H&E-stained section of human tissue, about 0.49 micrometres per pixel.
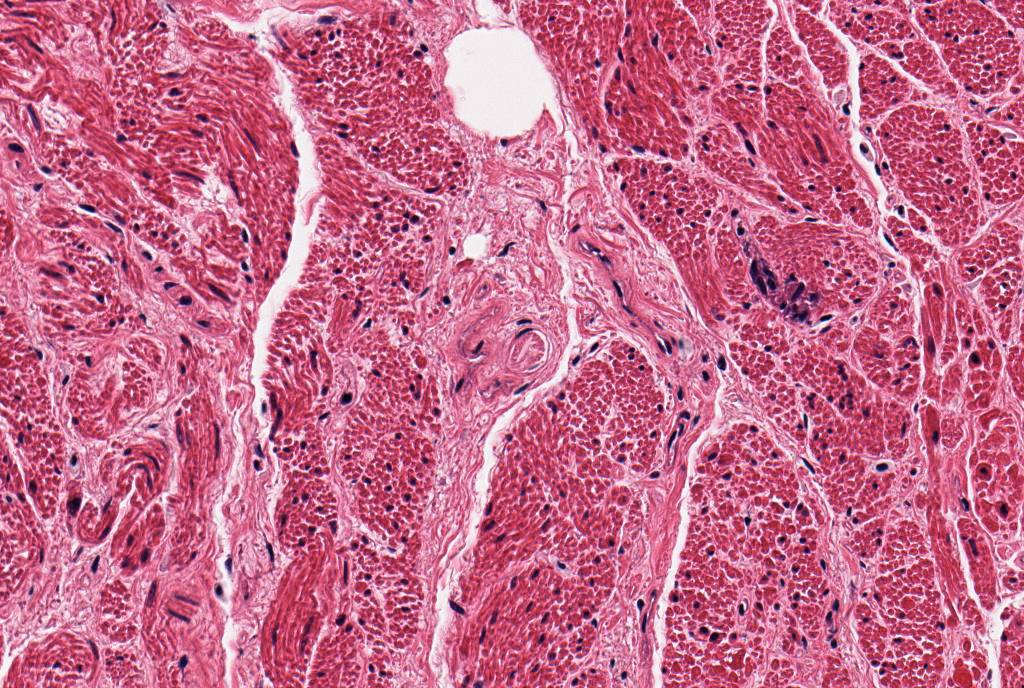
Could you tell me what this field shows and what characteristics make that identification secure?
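Smooth muscle. Interlacing muscle bundles fill the field, cut in different planes, most of them transversely. Where fibres run lengthwise, chiefly on the left, they carry elongated, cigar-shaped nuclei, while the transversely cut fibres form small, closely packed, deeply eosinophilic profiles, only some of them with a nucleus.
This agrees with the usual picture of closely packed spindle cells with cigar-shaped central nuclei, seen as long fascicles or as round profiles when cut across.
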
